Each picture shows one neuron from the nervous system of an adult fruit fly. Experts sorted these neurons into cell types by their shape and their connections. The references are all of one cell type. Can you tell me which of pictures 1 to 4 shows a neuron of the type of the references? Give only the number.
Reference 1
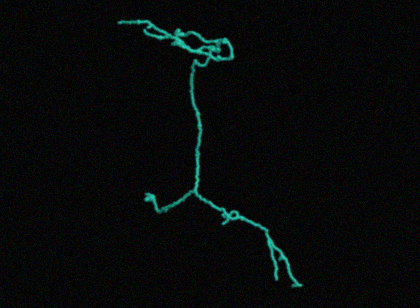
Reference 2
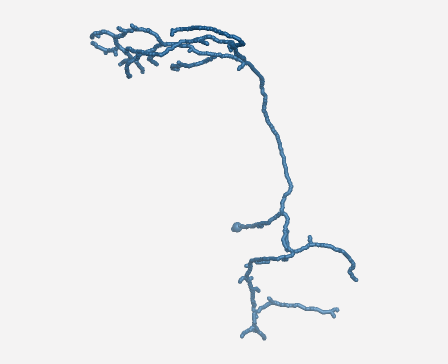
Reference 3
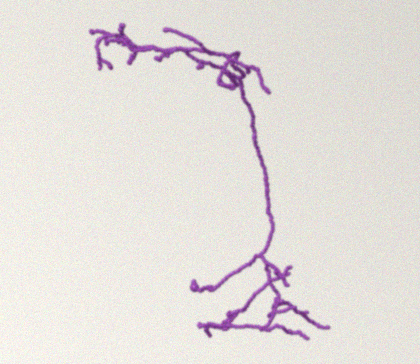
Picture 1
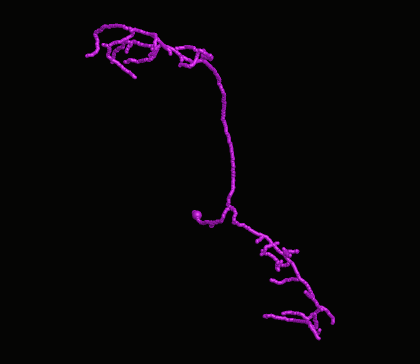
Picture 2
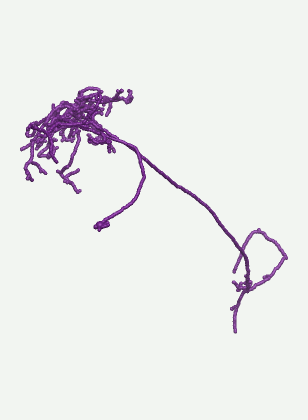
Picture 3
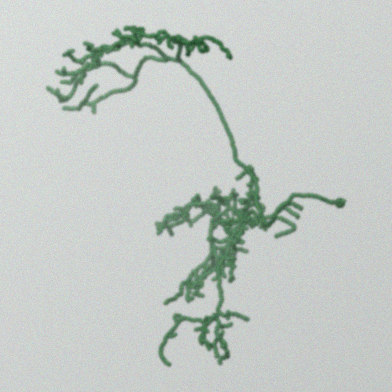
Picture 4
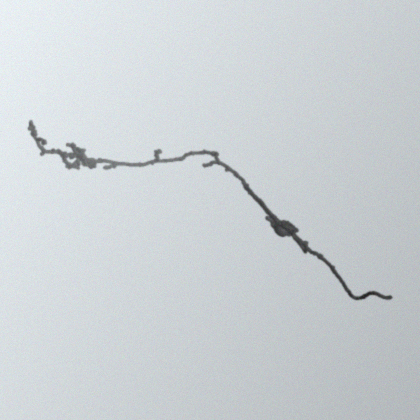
1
